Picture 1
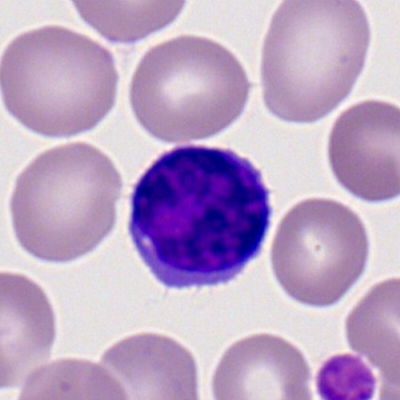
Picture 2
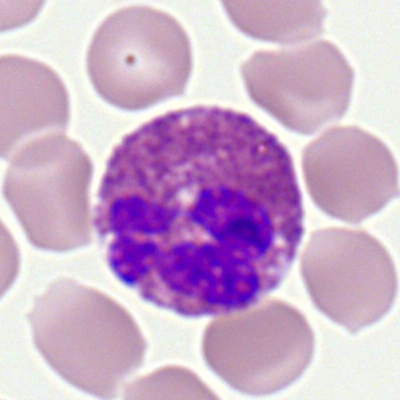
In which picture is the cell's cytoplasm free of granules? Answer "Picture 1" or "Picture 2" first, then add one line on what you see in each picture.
Picture 1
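What picture 1 shows: No granules can be seen in the cytoplasm.
What picture 2 shows: Granules fill the cytoplasm throughout the cell.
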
